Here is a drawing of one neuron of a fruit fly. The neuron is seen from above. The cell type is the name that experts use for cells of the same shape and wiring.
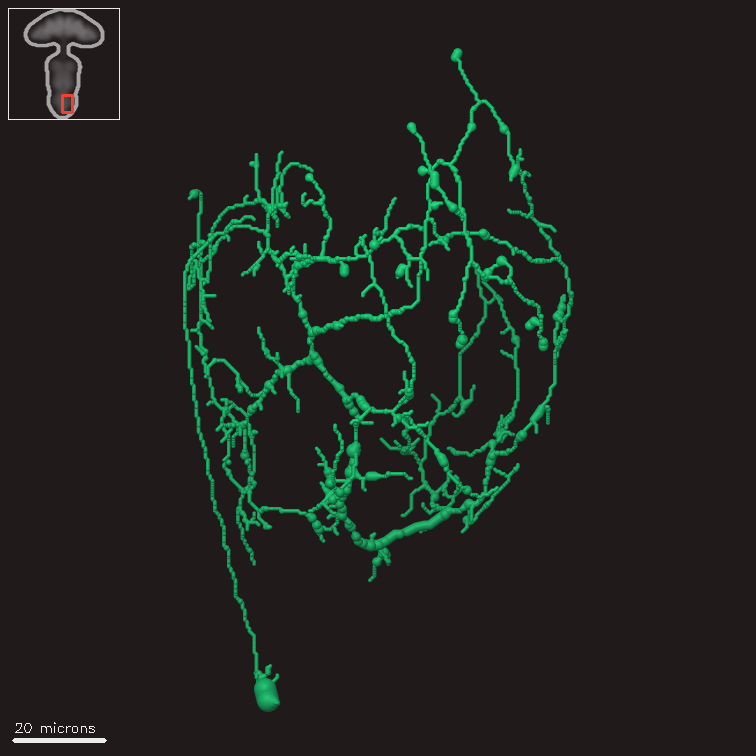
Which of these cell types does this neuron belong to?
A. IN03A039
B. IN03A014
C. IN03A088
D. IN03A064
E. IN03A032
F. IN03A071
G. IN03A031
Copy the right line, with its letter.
D. IN03A064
